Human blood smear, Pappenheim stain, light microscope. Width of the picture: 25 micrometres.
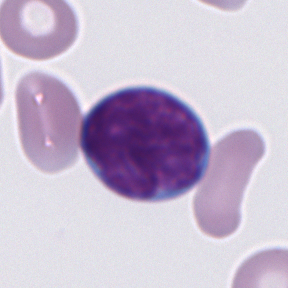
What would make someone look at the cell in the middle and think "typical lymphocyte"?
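Fits: outline smooth, roughly round, no surface projections; nucleus round to slightly oval, not lobed.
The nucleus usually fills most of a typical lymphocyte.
Here it fills about 90% of the cell's area; the thin cytoplasmic rim shows mainly along the lower edge.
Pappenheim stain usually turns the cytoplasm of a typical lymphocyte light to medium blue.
The visible cytoplasm is pale blue, which fits.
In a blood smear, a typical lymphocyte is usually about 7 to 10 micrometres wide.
Does not fit: the nucleus alone is about 11 by 9 micrometres, more than that usual whole-cell width.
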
